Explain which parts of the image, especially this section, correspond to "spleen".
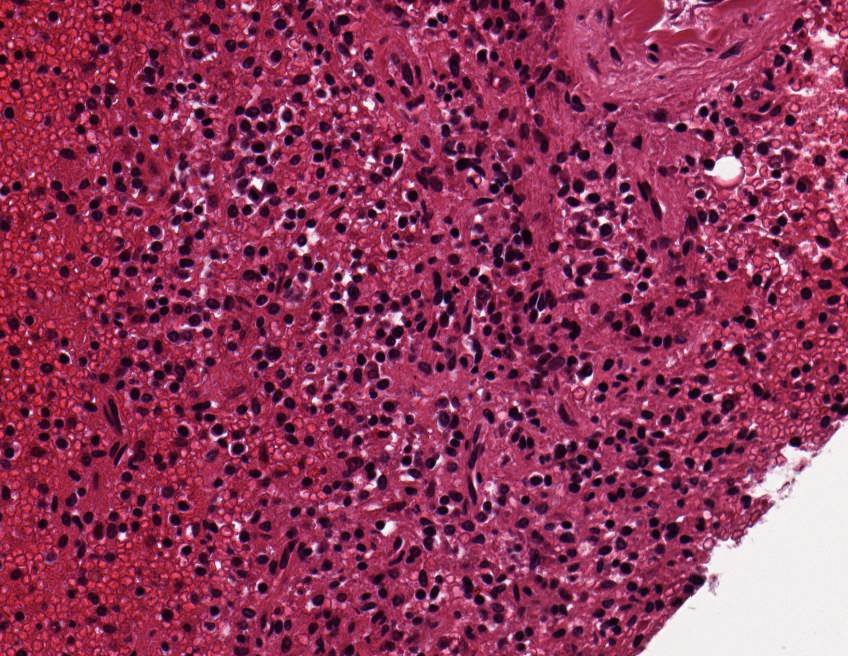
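For spleen, the red flanks fit well. Sheets of red blood cells run along the left and right sides, packed densely on the left as small round red discs without nuclei.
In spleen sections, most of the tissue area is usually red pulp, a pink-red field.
The central band fits less easily.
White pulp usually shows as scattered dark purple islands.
Here the nucleated cells form one band instead, most with small, round, darkly stained nuclei, and scattered elongated spindle-shaped nuclei lie among them.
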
